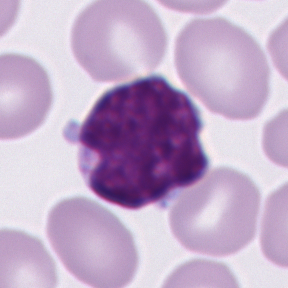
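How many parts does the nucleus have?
Just one: it is a single mass with no lobes.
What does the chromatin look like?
Dark purple and coarsely clumped, with small paler patches between the clumps.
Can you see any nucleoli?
No, none are visible.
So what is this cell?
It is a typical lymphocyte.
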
